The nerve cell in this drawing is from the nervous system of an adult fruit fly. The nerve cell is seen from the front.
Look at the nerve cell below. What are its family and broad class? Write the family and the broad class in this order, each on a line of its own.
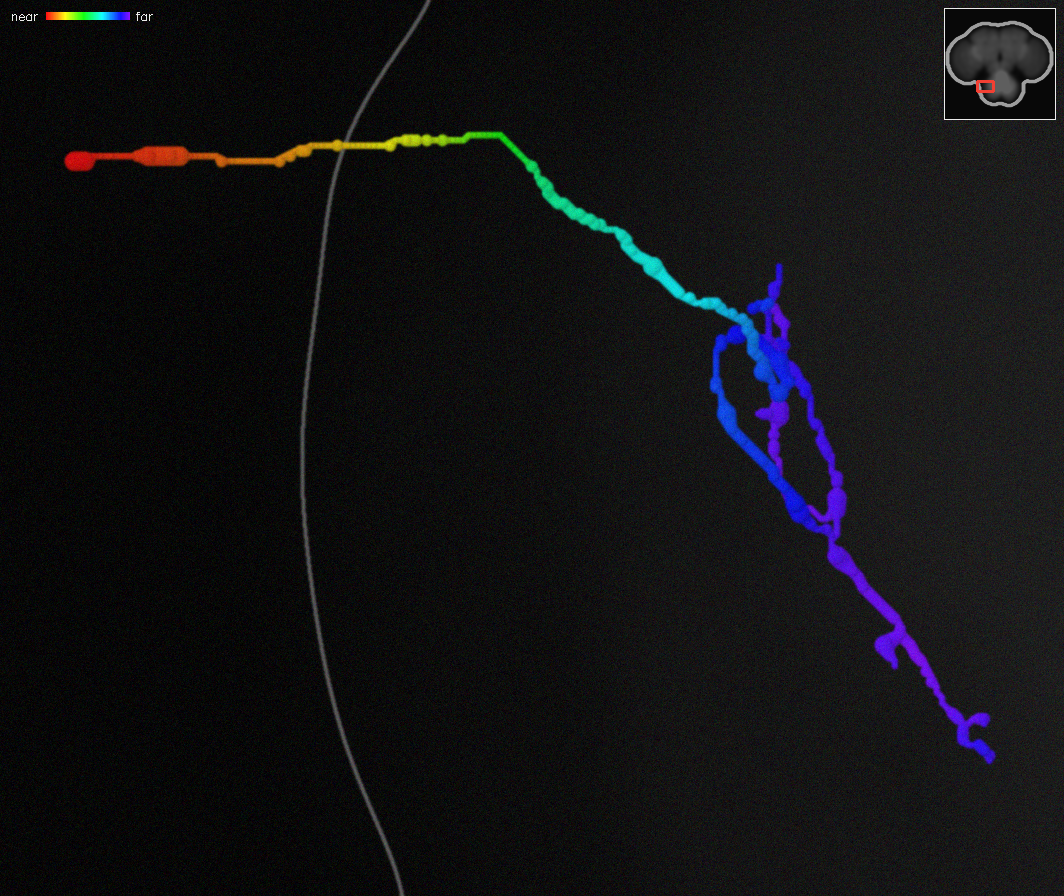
class mechanosensory tactile
sensory neuron entering the nerve cord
